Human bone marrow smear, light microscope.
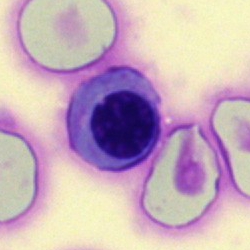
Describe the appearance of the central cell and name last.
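Position of the nucleus comes first: off-centre, toward the right side of the cell. Second, the chromatin is dense and dark purple. Third, no distinct nucleoli are visible in the nucleus. Fourth, no granules are seen in the cytoplasm. The cell is an erythroblast.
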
